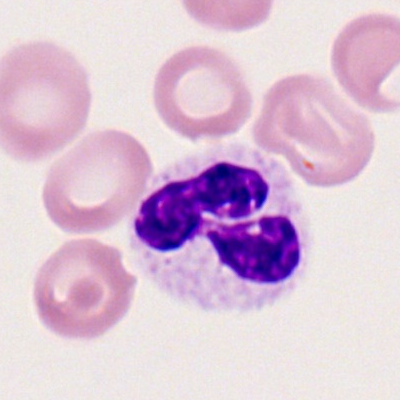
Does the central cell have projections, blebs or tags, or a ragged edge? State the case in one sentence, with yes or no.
No, the outline of the cell is not ragged or frayed; it is smooth.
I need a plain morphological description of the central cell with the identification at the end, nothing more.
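Sure, the chromatin here is dark purple and coarsely clumped, and I can't make out any nucleoli in the nucleus. The cytoplasm carries fine, faint lilac granules, with no vacuoles anywhere in it. So this one's a segmented neutrophil.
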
